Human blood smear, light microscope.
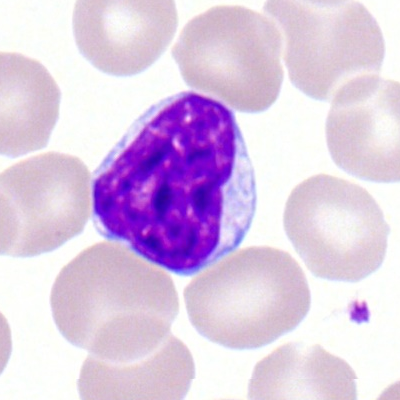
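Lymphocyte: the central cell in a stained human blood smear. A single unlobed nucleus fills most of the cell. Its chromatin is coarse and clumped, dark purple with paler patches. The cytoplasm is pale blue-grey.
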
